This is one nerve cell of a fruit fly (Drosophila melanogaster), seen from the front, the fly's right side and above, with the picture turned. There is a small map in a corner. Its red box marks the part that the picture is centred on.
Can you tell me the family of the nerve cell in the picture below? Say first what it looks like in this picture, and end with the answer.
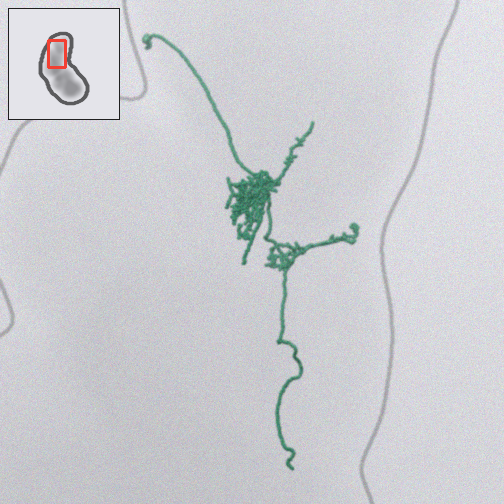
In this view it is taller than it is wide. Its broad class is nerve-cord intrinsic neuron. The family is hemilineage 07B.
